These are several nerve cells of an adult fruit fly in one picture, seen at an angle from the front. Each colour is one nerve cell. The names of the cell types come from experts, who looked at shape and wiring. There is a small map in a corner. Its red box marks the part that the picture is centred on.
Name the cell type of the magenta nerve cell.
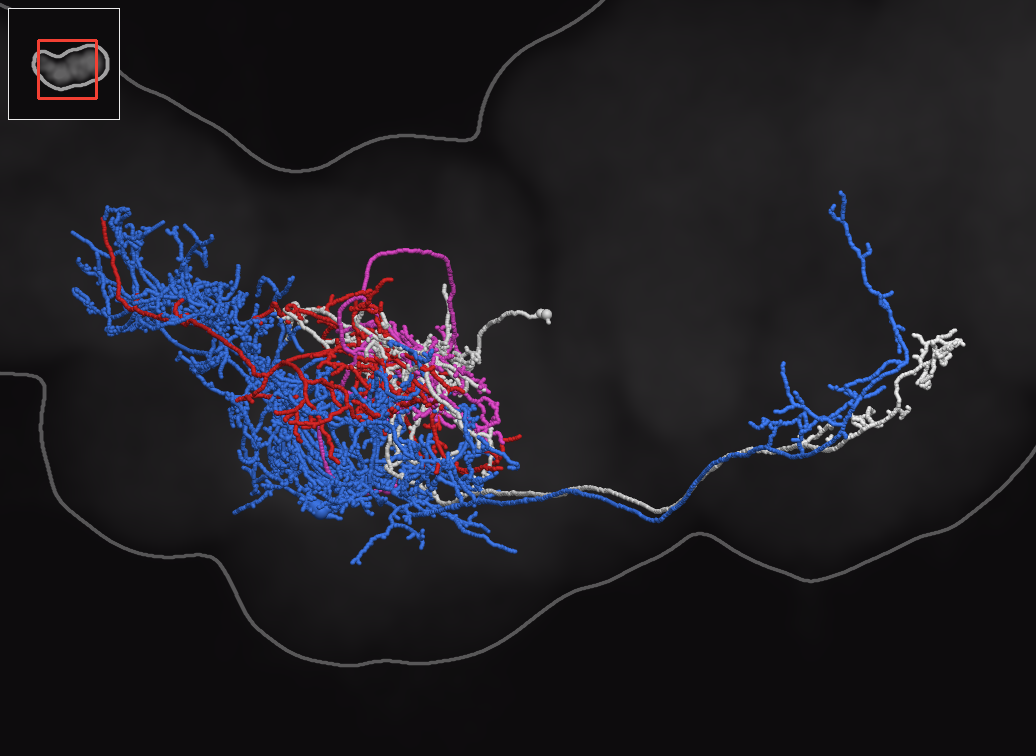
IN02A023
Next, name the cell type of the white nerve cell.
AN17A073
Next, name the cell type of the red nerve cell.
IN07B054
